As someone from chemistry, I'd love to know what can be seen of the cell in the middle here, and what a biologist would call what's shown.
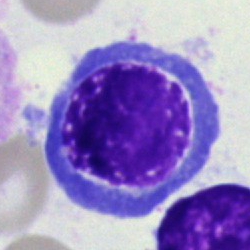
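Deep blue cytoplasm is what you notice first, a moderate band of it encircling the nucleus on all sides. You won't find any granules in it, and there's no distinct nucleolus in the nucleus either. It's an erythroblast.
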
